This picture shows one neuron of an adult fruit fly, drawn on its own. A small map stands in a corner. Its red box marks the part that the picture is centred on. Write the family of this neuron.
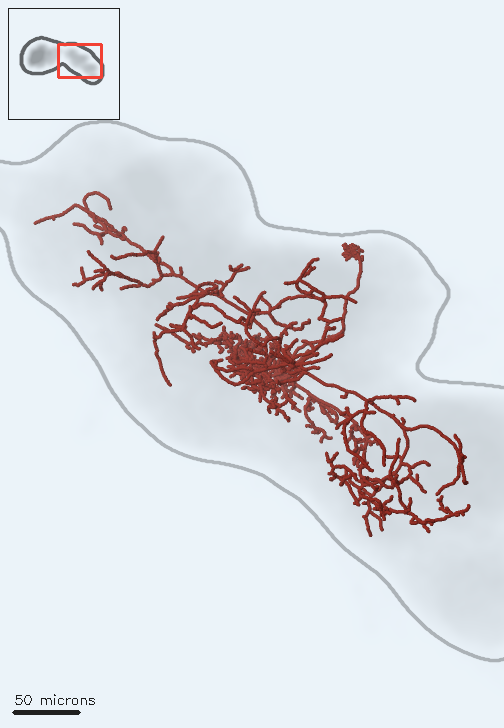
hemilineage 12B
